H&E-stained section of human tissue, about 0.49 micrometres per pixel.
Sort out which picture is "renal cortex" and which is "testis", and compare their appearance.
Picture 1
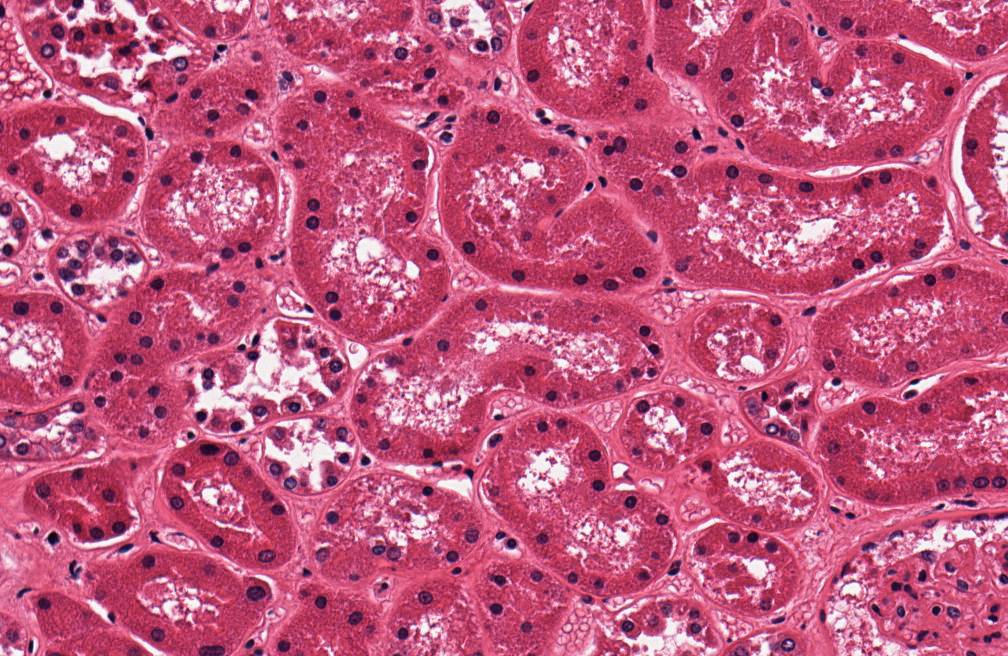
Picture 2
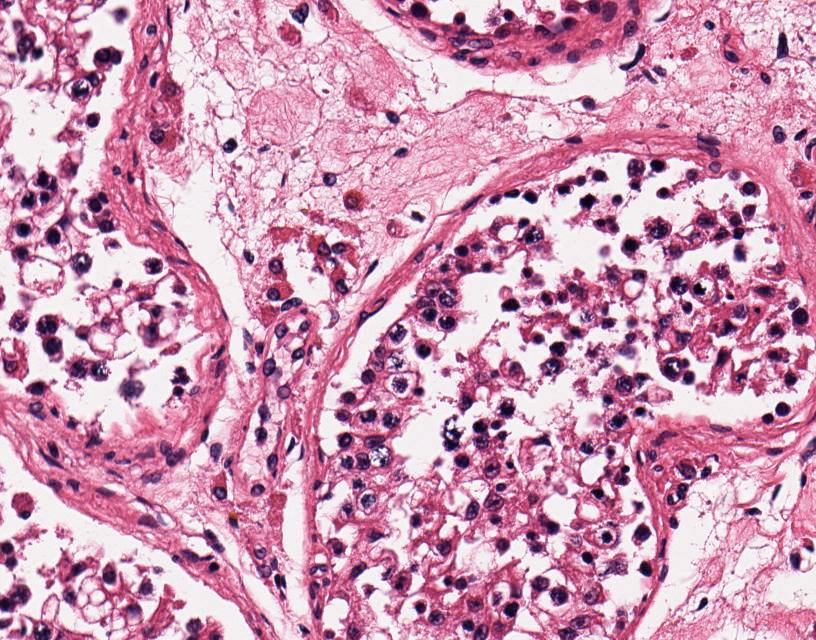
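Picture 1 is renal cortex; picture 2 is testis. Point one, arrangement: closely packed tubules cut in round, oval and elongated profiles fill the whole of picture 1 with little tissue between them, while picture 2 has rounded tubular units separated by stroma, the largest filling the centre and right. Point two, contents: the tubules in picture 1 are lined by a single layer of cuboidal to low columnar epithelial cells, whereas the units in picture 2 are filled with round cells with dark round nuclei, lying loosely apart with clear spaces between. Point three: most of those lining cells have abundant, deeply eosinophilic, finely granular cytoplasm and small, round, dark nuclei spaced well apart. Point four: in picture 2 the stroma at top centre is loose, pale and fibrillary, with few cells.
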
